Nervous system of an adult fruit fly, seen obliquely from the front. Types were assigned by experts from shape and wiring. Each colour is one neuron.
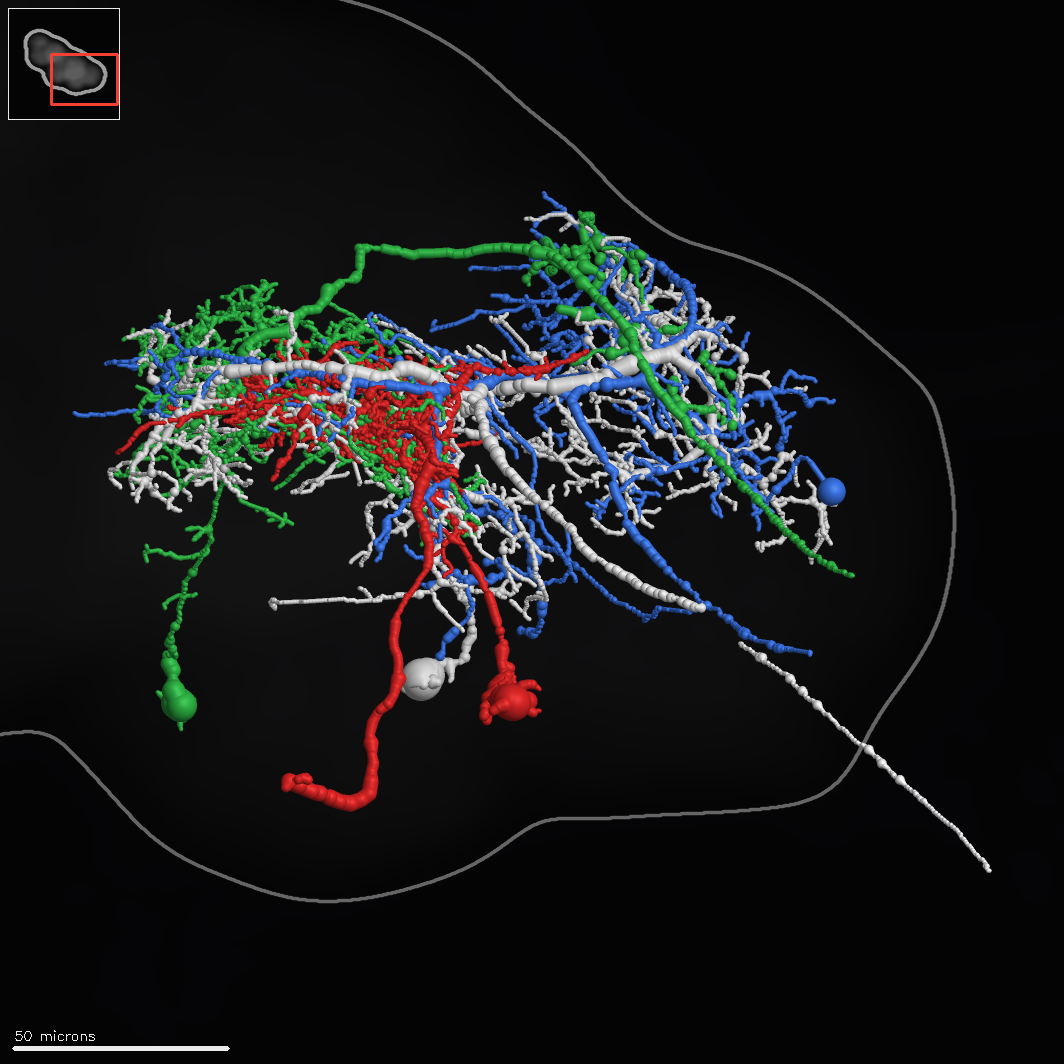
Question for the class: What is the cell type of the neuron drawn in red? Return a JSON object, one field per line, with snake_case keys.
{
 "cell_type": "FNM2"
}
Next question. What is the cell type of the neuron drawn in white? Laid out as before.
{
 "cell_type": "AN27X011"
}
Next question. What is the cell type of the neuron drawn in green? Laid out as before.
{
 "cell_type": "AN06A016"
}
